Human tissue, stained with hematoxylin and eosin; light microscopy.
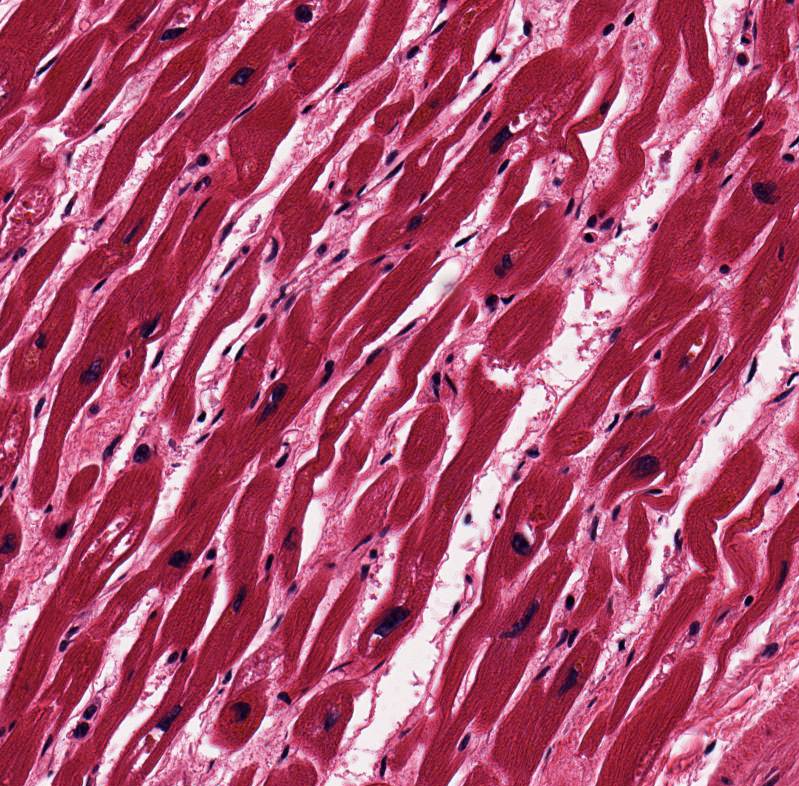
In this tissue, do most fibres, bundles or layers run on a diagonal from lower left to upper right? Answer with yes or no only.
Yes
